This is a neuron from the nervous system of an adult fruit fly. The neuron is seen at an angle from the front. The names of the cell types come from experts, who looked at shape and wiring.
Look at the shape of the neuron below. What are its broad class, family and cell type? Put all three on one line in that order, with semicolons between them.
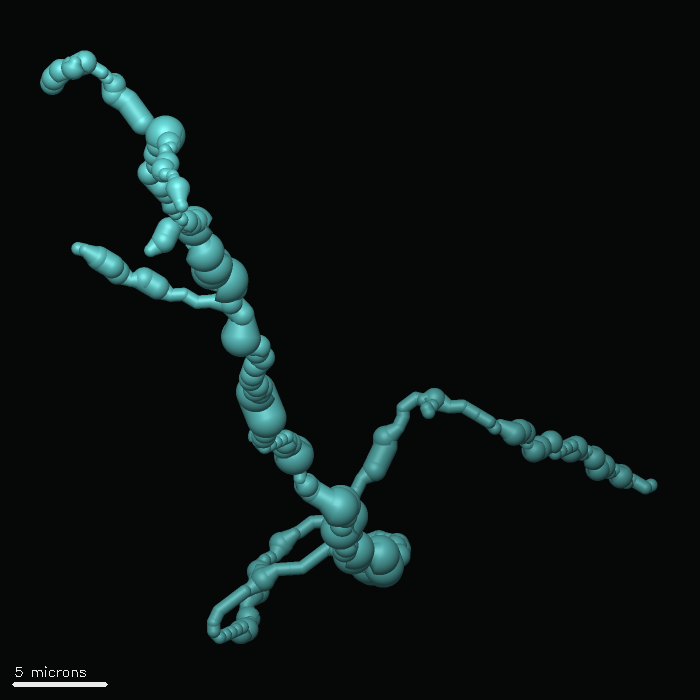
sensory neuron entering the nerve cord; class mechanosensory proprioceptive; SNpp43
